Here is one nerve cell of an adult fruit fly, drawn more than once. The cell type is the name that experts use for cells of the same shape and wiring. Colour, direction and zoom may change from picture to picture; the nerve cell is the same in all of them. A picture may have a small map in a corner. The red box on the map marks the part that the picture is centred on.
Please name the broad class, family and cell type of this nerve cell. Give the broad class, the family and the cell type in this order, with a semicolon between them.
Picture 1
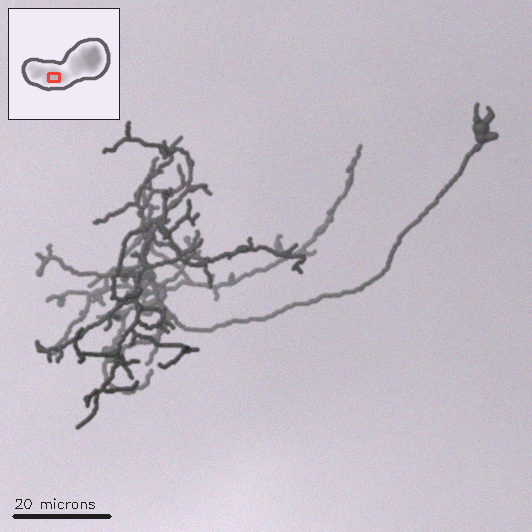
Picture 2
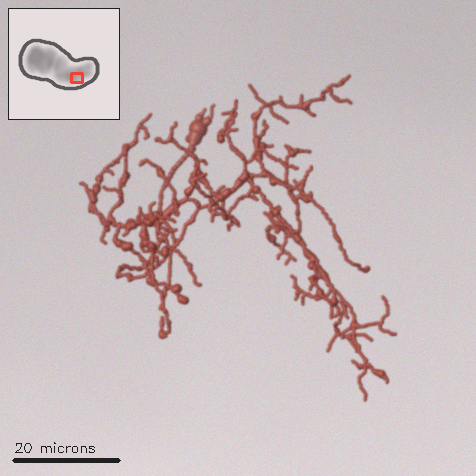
nerve-cord intrinsic neuron; hemilineage 09A; IN09A047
